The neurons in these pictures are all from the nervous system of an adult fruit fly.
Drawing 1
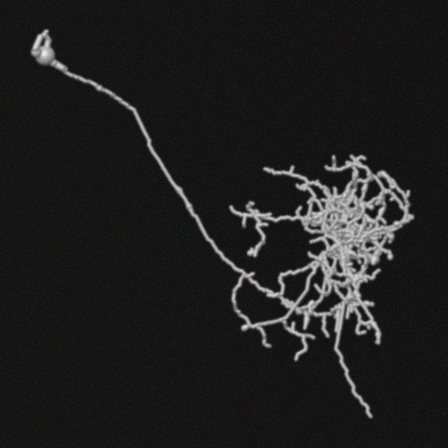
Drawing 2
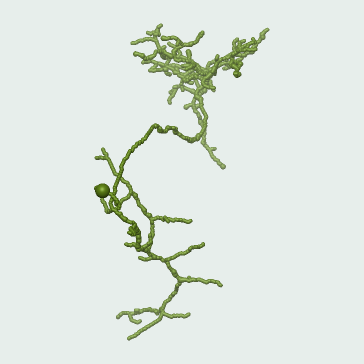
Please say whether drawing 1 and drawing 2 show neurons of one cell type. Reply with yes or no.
no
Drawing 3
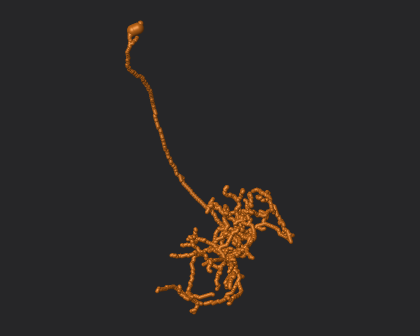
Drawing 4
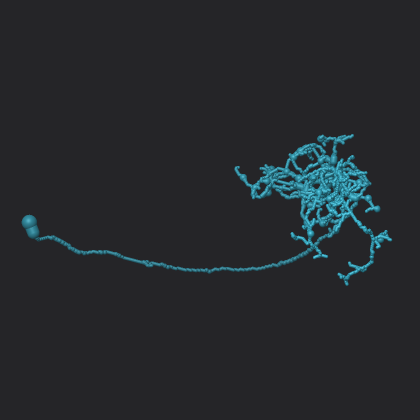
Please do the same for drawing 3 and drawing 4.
yes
